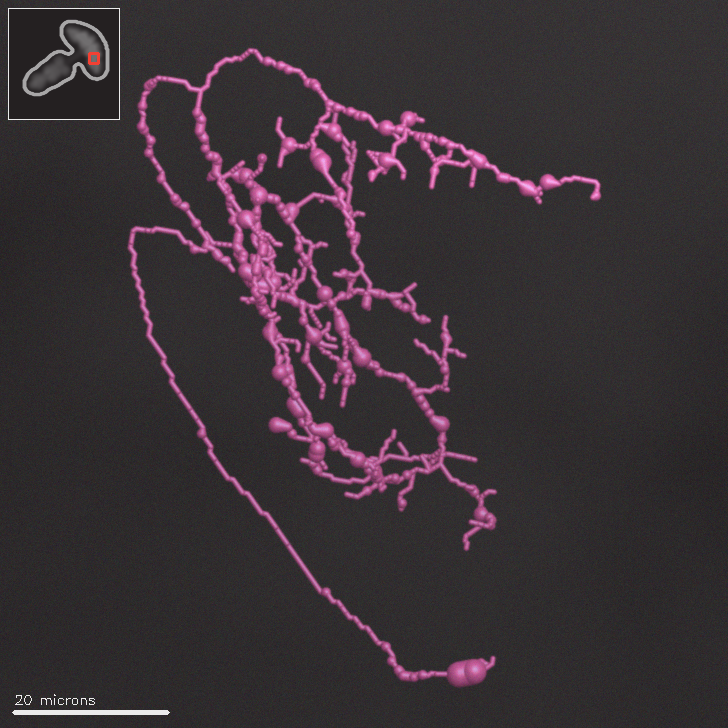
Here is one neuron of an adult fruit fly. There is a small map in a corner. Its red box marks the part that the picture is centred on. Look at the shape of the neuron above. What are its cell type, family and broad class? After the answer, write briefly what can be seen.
Its cell type is LHPV4b3. The family is hemilineage SLPp&v1_posterior. It is a central-brain intrinsic neuron. It is in the brain and does not reach the nerve cord. From top to bottom in the picture it spans about 80 microns. Dozens of branch ends can be seen.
